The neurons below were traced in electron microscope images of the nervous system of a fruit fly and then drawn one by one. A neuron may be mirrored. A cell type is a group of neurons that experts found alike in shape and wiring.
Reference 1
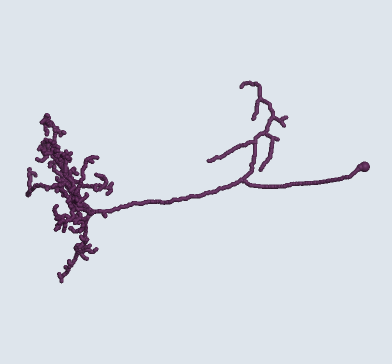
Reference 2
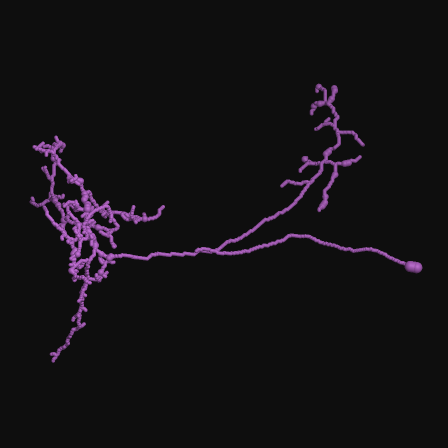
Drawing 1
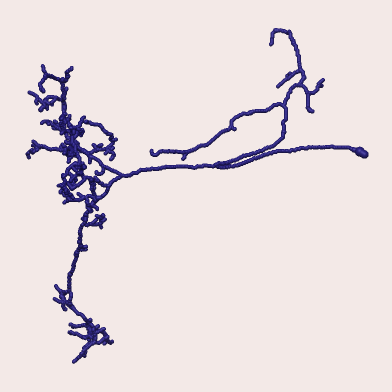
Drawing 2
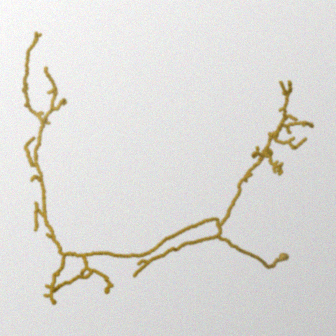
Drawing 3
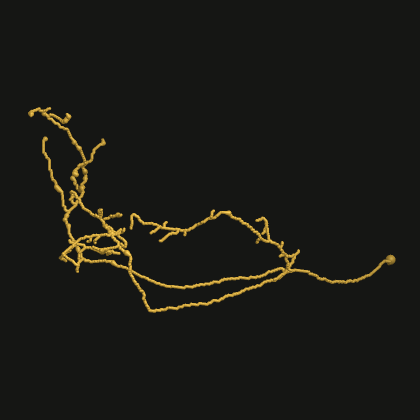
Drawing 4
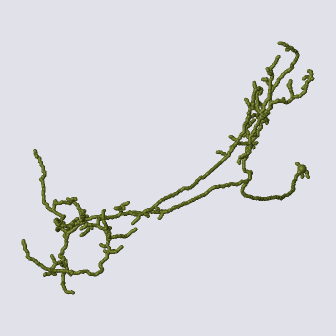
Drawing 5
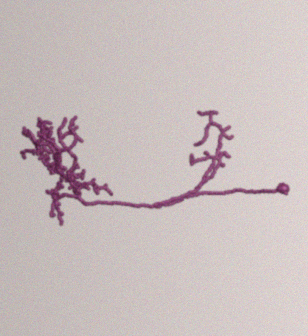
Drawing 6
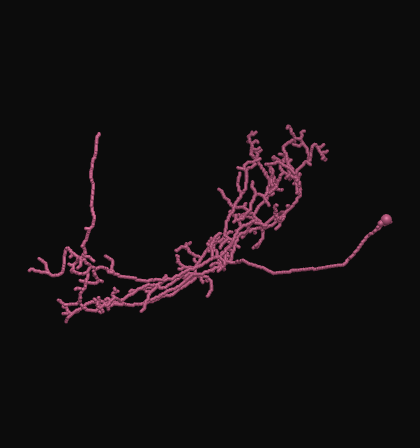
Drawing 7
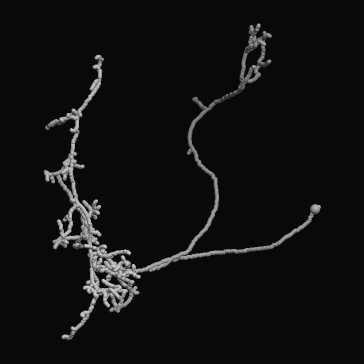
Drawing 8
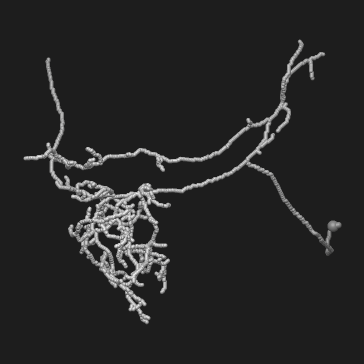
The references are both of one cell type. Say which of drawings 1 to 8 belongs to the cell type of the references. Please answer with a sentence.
The neuron in drawing 1 is of the same cell type.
